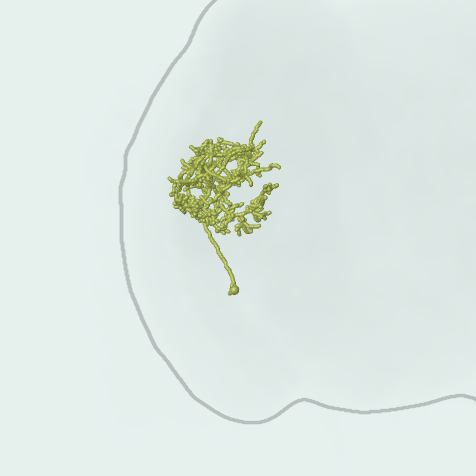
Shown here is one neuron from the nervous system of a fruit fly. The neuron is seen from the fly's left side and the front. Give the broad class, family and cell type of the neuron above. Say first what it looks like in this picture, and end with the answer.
Its cell body lies in the middle of the picture. As drawn here it is taller than it is wide. This is a central-brain intrinsic neuron. The family is hemilineage VLPl&p1_lateral. Its cell type is PVLP074.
